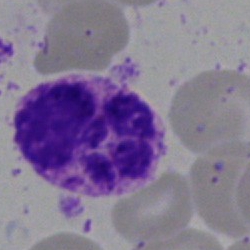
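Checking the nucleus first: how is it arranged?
It is divided into several separate lobes.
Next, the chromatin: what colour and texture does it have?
Dark purple and coarsely clumped.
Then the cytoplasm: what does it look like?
Pale pinkish-lilac, holding fine, small granules.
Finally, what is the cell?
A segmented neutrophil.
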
